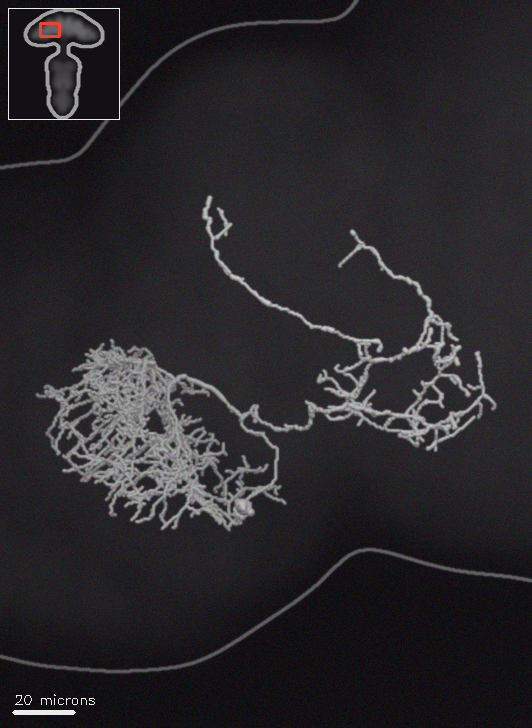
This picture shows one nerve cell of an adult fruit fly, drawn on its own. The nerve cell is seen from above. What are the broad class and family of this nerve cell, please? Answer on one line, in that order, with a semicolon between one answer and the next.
visual projection neuron; hemilineage VPNp&v1_posterior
